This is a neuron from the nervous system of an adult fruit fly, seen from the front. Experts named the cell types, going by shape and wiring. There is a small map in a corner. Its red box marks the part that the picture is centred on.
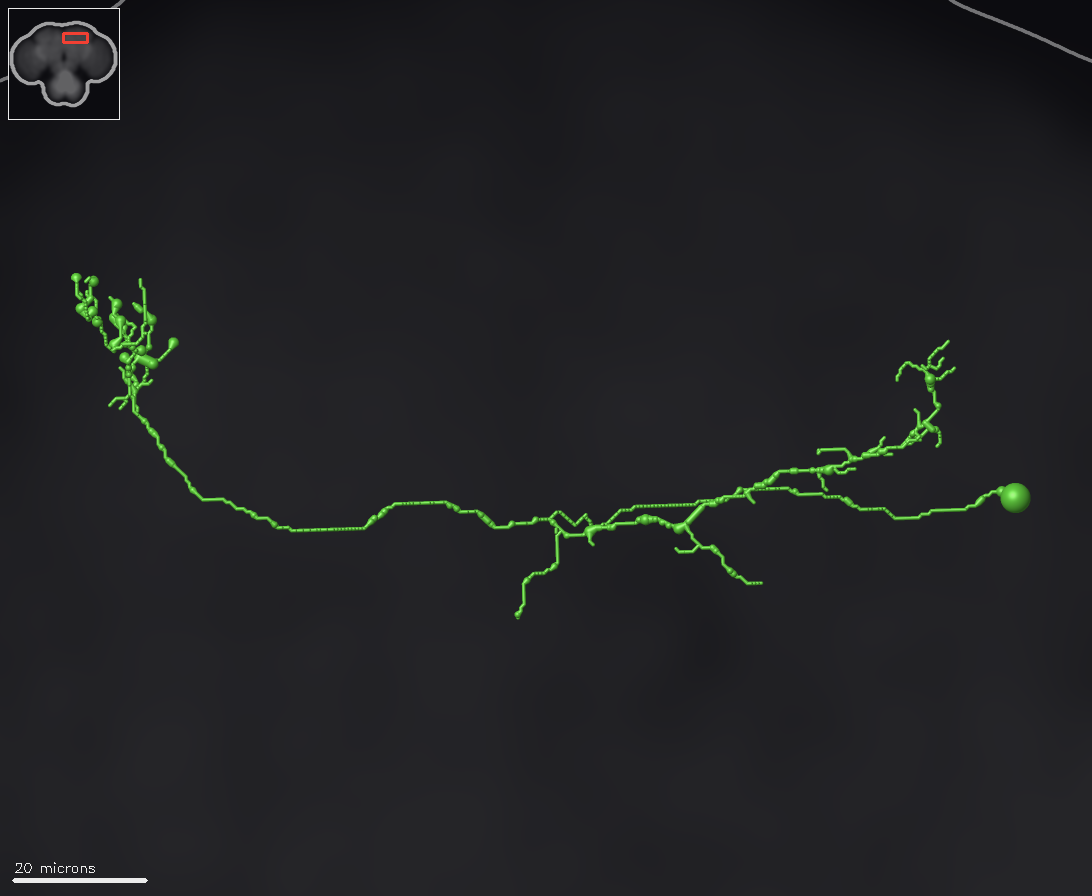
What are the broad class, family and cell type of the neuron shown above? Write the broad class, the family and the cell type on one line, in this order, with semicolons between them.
central-brain intrinsic neuron; hemilineage CLp2; SMP268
